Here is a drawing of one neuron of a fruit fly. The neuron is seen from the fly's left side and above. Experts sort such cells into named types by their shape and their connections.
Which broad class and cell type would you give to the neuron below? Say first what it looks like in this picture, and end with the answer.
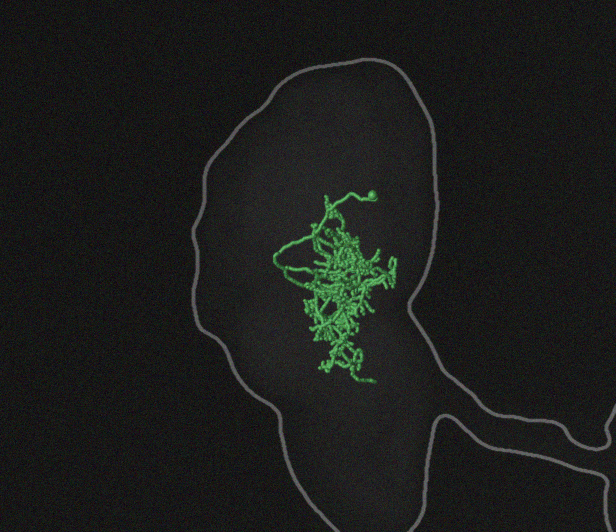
As drawn here it is taller than it is wide. It is a central-brain intrinsic neuron. Its cell type is PS164.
